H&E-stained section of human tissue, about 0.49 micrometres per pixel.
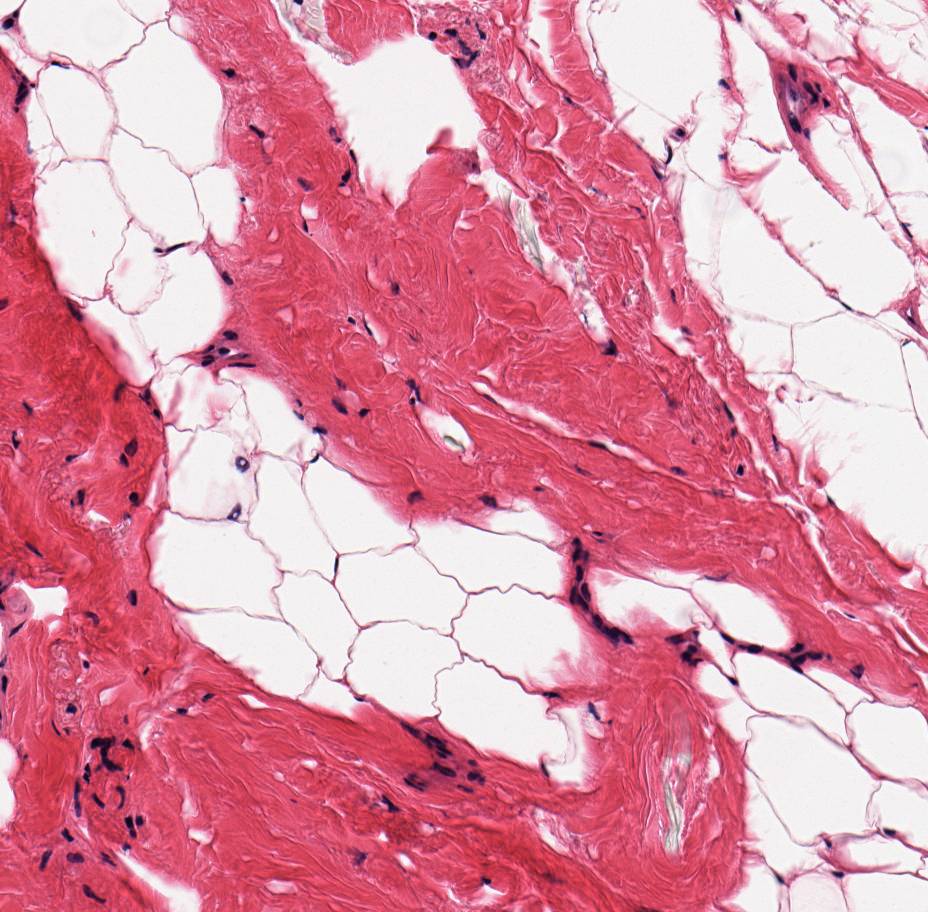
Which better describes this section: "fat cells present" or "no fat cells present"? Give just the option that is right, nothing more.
Fat cells present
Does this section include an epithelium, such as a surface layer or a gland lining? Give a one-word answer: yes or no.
No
